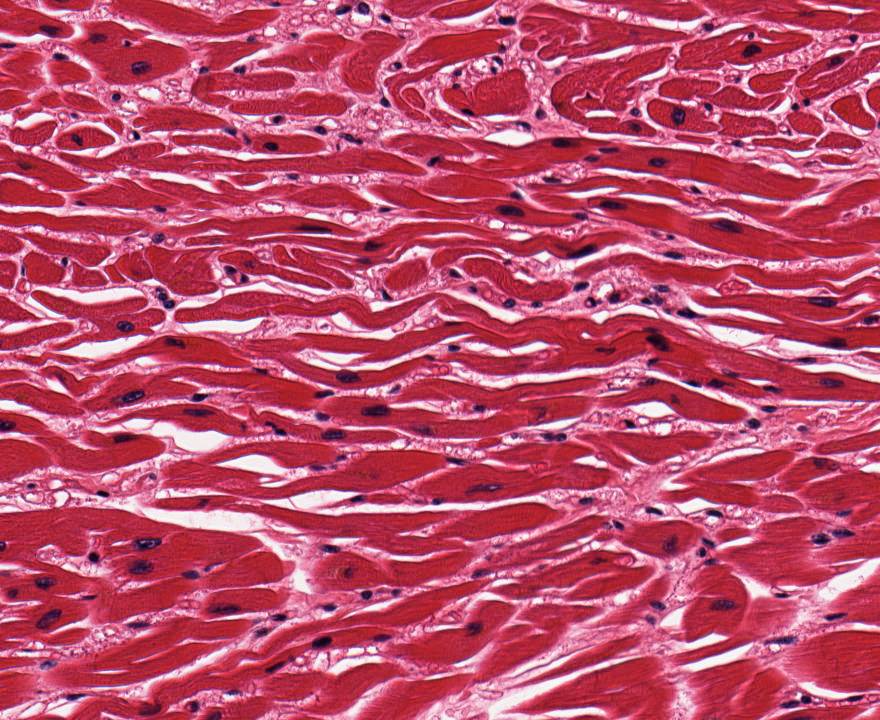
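Left ventricle of the heart: most of the muscle fibres here run roughly horizontally, from left to right. Notice how they branch and join their neighbours instead of running as separate parallel strands. Their cytoplasm takes a deep red-pink with eosin. Across the upper part, many fibres are cut obliquely or across, so you get short rounded profiles.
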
